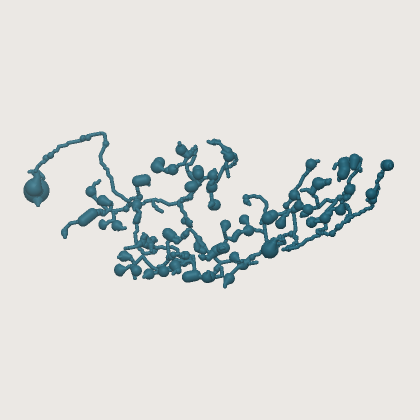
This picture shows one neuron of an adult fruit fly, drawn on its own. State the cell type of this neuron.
Dm1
